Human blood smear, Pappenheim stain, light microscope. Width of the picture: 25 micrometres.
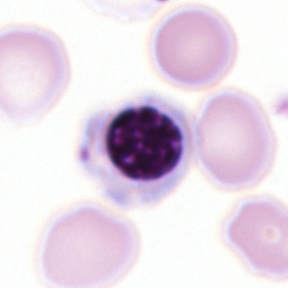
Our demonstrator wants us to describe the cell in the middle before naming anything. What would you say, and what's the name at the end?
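Its outer edge is irregular and ragged rather than smoothly round. The nucleus is placed off-centre, toward the right side of the cell. The cytoplasm is pale bluish-grey, and a single small purple dot lies at its left margin. This cell is a normoblast.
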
